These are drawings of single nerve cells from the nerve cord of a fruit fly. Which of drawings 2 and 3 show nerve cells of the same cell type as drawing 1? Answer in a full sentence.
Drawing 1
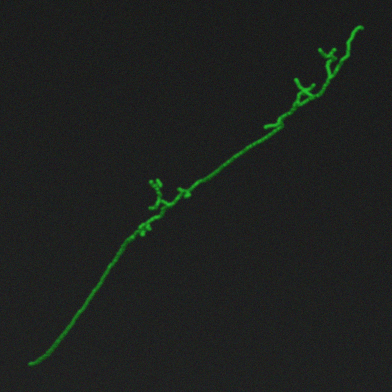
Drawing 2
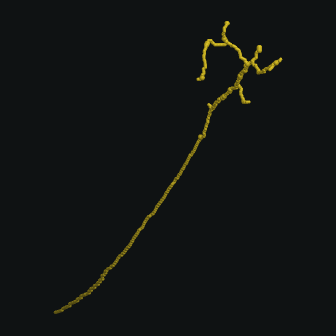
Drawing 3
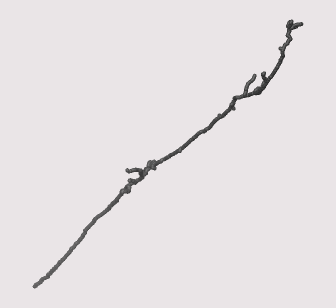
Drawing 3 is of the same cell type.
